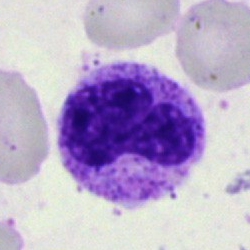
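Band neutrophil, the cell in the middle of this stained human bone marrow smear. The outline is roughly round with a smooth edge. The nucleus is kidney-shaped, with its indentation facing downward, and its chromatin is dense and dark purple. No vacuoles are seen in the cytoplasm.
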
